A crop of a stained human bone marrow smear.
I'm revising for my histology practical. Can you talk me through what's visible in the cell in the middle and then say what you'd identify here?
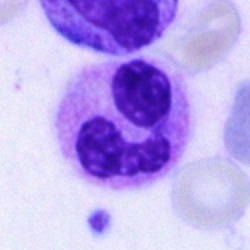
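In outline the cell is round. Dark purple, coarsely clumped chromatin makes up the nucleus. The cytoplasm, pinkish-lilac in colour, has a fine granular texture. The cell is a segmented neutrophil.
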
